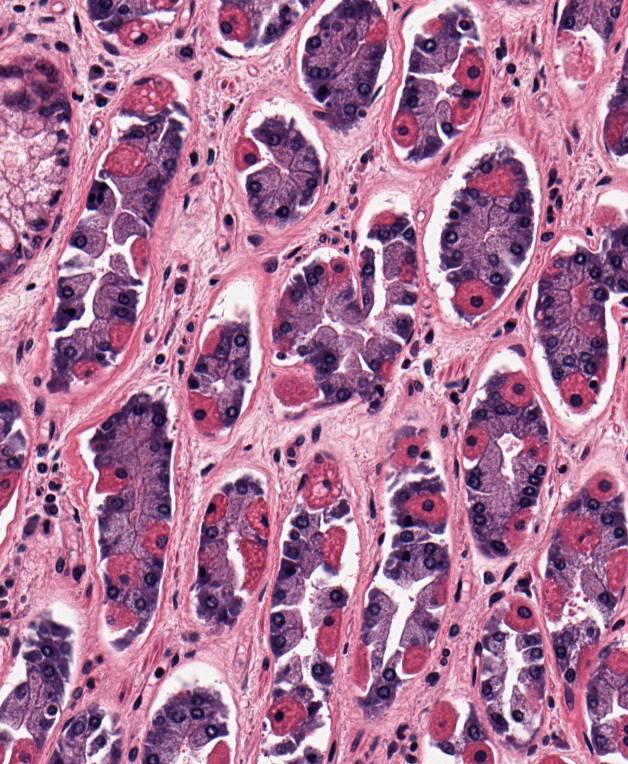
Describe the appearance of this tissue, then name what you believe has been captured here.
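Closely packed glands in cross and oblique section fill the field between thin stromal strands. Chief cells with purple-blue granular cytoplasm and round basal nuclei form most of the lining. Scattered larger, rounded, bright pink parietal cells lie mostly at the glands' outer edge. This is stomach.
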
